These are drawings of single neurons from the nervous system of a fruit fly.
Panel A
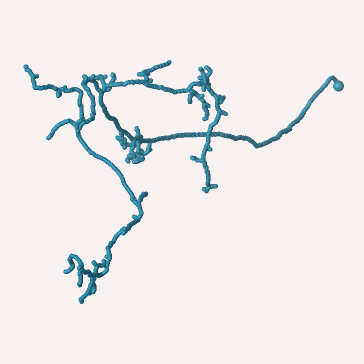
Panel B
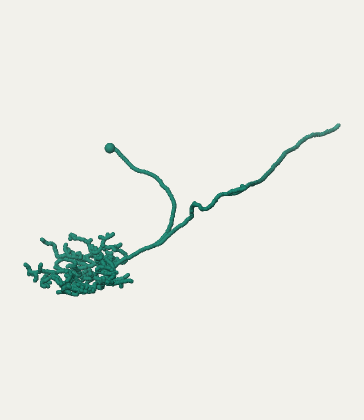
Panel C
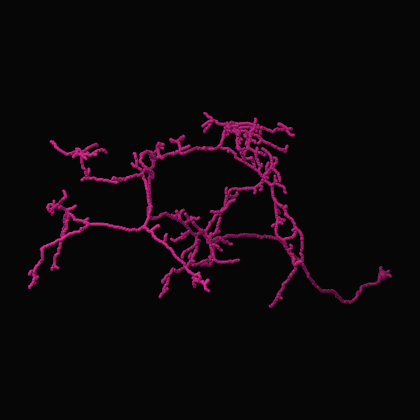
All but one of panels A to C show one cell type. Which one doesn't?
B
